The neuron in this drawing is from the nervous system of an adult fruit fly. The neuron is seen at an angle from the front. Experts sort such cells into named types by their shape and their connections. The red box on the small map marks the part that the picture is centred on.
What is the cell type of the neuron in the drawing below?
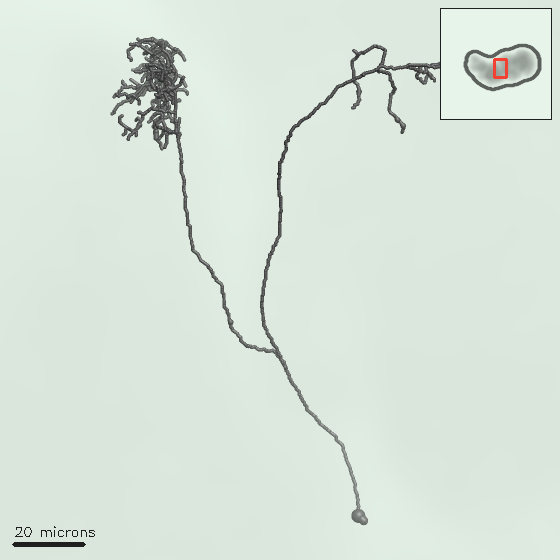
LoVP1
